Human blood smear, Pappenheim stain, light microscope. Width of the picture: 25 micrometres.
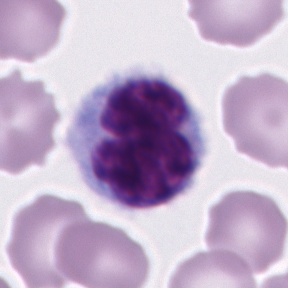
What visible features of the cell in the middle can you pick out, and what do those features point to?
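About 12 micrometres across, this one has a nucleus of roughly 11 by 9 micrometres that takes up about 70% of the cell's area. A deep notch cuts into that nucleus from the left, splitting it into an upper and a lower part. The chromatin is coarse, clumped into dark purple masses. Around it the cytoplasm is pale grey-blue, and its rim is widest on the left side of the cell. That's a hairy cell.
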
